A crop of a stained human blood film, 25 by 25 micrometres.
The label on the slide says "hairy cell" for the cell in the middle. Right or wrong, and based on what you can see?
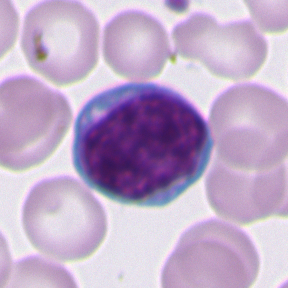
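Nucleus: fills most of the cell, goes with typical lymphocyte.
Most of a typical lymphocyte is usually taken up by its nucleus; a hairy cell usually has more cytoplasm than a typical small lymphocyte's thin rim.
Chromatin: dense, dark purple, coarsely clumped. Outline: smooth, roughly round; cytoplasmic rim somewhat wider on the left than the right. Nucleoli and granules: none seen, which a hairy cell would share.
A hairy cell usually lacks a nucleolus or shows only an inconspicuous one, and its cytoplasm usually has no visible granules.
Verdict: typical lymphocyte, not hairy cell.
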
